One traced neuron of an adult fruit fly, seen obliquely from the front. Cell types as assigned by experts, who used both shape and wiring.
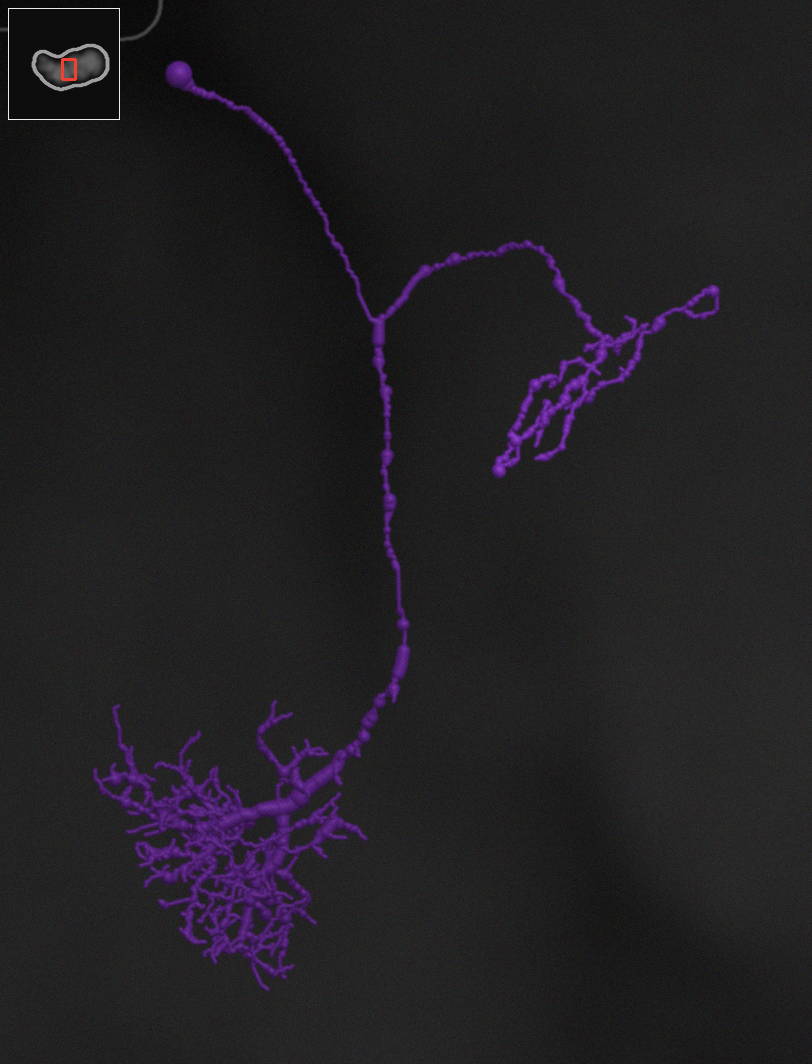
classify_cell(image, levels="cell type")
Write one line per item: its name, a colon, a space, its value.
cell type: LC11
